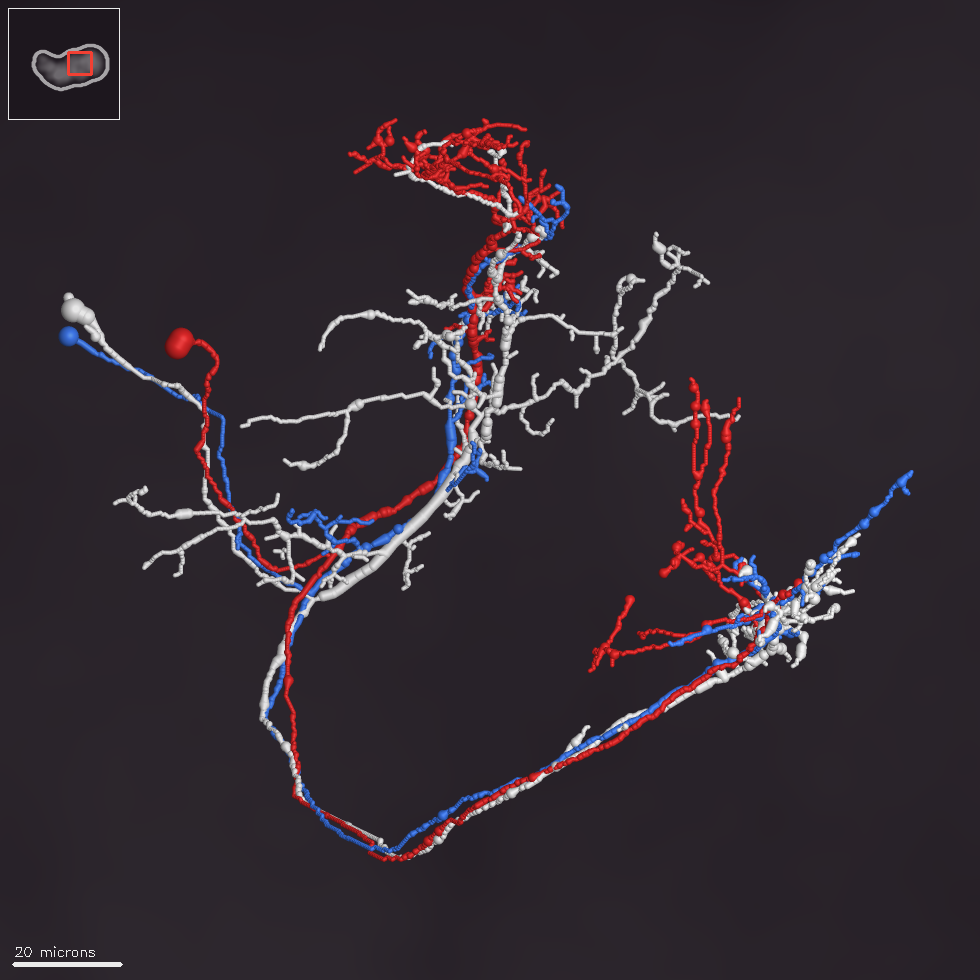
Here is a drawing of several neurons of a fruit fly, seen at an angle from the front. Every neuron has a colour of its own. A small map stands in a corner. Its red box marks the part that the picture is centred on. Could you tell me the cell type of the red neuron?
LAL148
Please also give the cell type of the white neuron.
LAL147_b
